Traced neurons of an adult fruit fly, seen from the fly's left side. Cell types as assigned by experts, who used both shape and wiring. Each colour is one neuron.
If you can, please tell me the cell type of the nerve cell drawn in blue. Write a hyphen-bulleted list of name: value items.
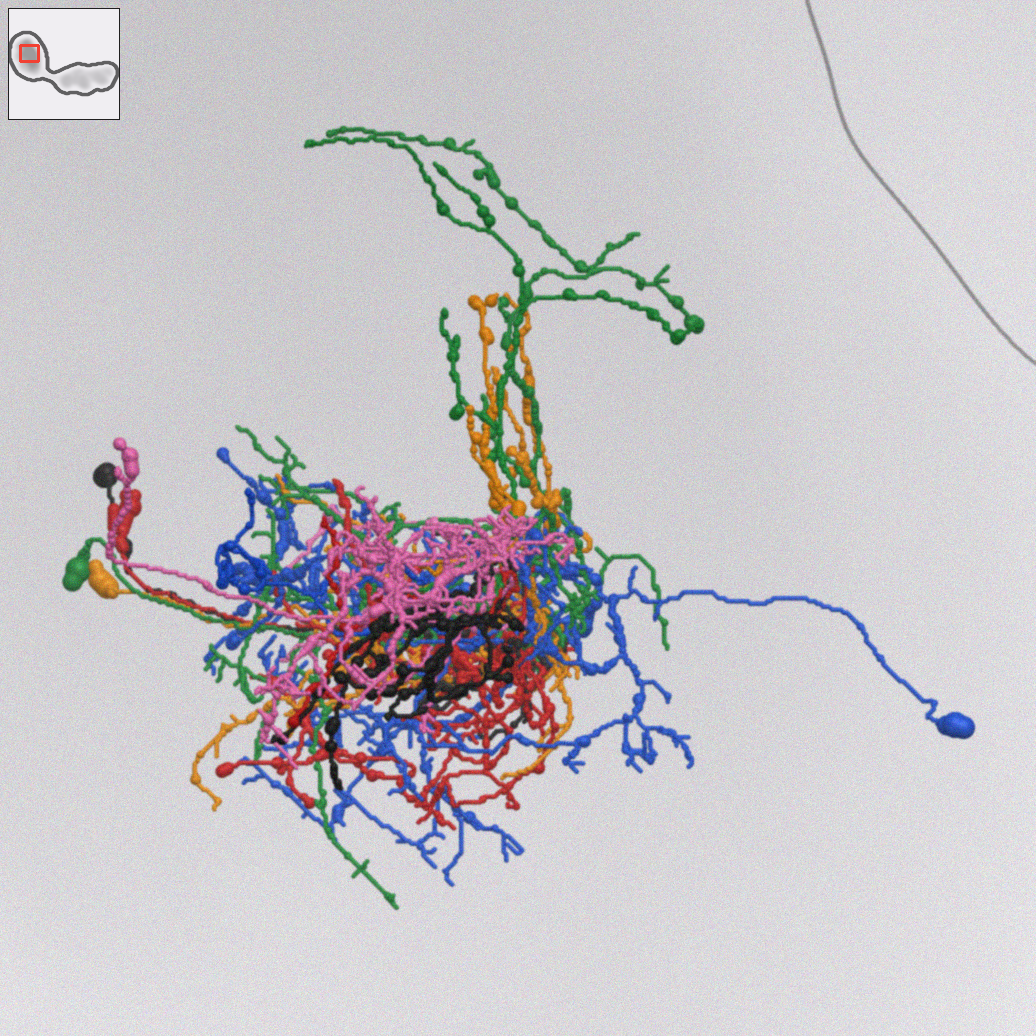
- cell type: PVLP127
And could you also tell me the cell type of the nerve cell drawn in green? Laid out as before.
- cell type: CB0061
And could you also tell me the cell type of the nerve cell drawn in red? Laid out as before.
- cell type: PVLP064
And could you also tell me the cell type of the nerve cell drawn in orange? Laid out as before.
- cell type: PVLP065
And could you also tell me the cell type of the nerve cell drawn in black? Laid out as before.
- cell type: PVLP068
